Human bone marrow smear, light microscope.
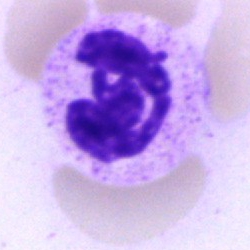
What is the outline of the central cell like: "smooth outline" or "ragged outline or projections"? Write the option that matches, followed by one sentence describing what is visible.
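Smooth outline. The cell has a round, smooth outline.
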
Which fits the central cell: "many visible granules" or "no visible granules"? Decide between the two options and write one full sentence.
A large number of visible granules lies in the cytoplasm of this cell.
